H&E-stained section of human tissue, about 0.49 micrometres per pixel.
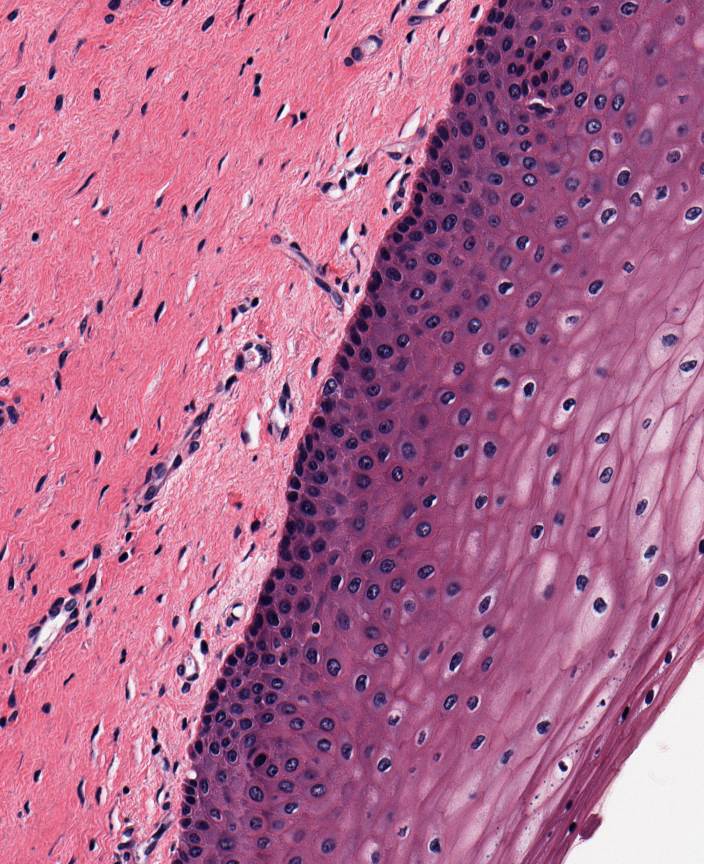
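Vagina. Stratified squamous epithelium (right) meets dense connective tissue (left) along a diagonal from top centre to bottom left. Surface cells keep their nuclei; no keratin layer. Basal cells have small, crowded, dark nuclei. The epithelial base is fairly smooth and straight, without long rete ridges.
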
